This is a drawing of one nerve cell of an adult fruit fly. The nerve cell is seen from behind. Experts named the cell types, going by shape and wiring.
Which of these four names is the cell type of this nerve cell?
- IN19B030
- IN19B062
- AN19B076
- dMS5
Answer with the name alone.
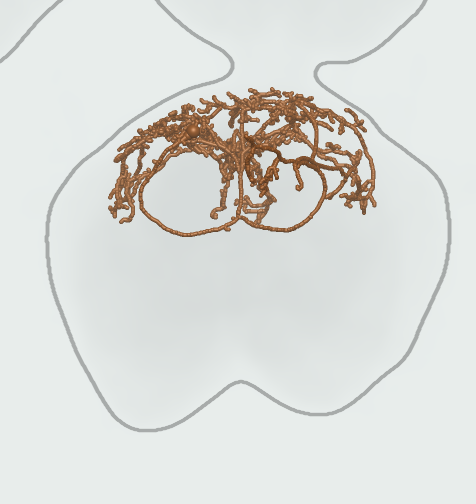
dMS5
